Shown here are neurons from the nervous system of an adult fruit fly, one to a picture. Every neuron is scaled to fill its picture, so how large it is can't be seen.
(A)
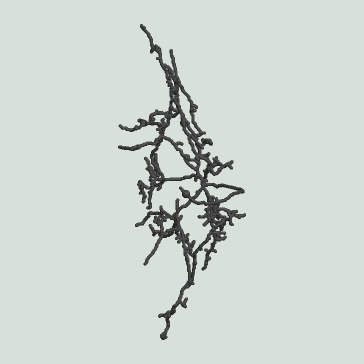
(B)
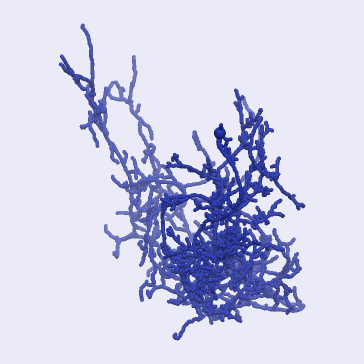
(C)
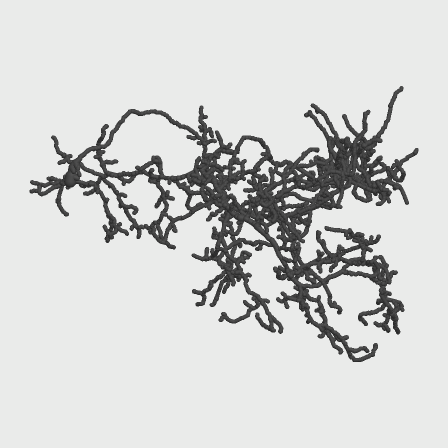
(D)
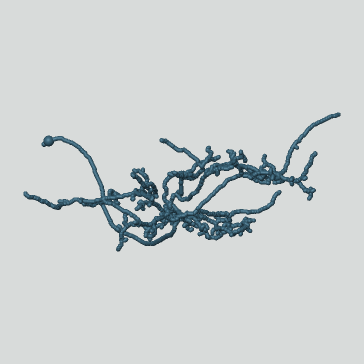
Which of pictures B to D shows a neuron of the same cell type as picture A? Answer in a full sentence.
Picture D shows a neuron of the same cell type.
